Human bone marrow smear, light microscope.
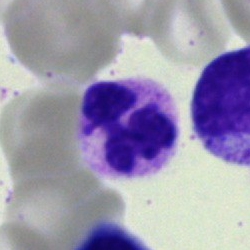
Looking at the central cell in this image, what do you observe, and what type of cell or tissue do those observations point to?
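Round, smooth outline. Chromatin dark purple, densely condensed. No nucleoli visible in the nucleus. Segmented neutrophil.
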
